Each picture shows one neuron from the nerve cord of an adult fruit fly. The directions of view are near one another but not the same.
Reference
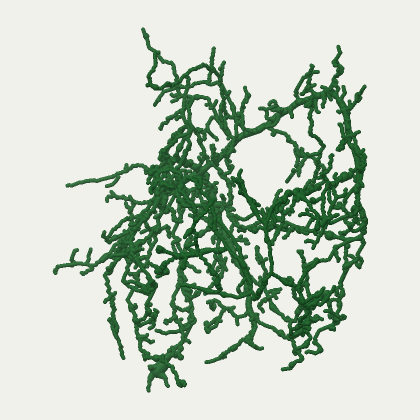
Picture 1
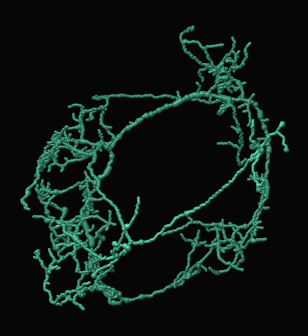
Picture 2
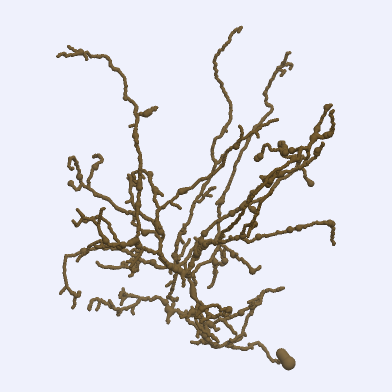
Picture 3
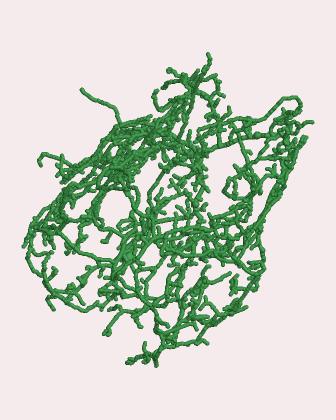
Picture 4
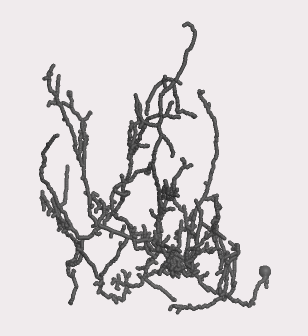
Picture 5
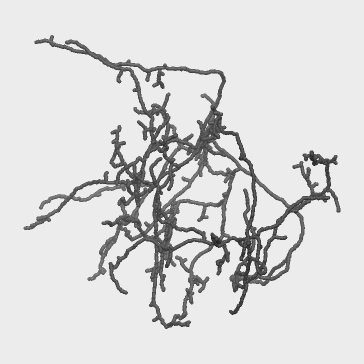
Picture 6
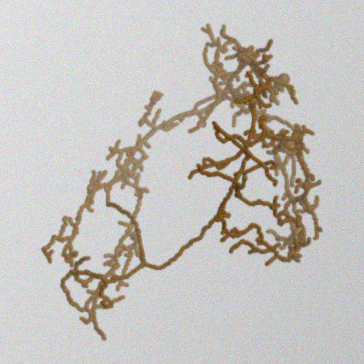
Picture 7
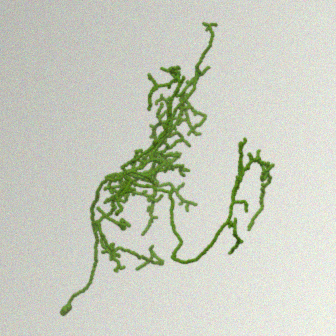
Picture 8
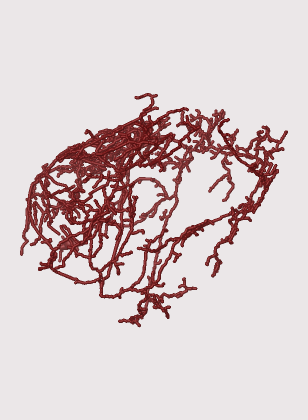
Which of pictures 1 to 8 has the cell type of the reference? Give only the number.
3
